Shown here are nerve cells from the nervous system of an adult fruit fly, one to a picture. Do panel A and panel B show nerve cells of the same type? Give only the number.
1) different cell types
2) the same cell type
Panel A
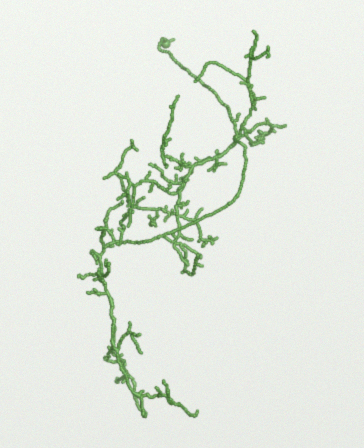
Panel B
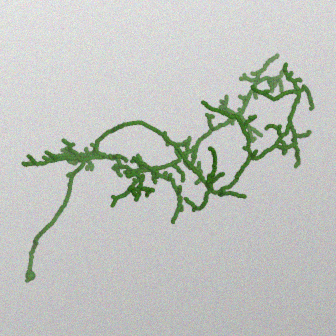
2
